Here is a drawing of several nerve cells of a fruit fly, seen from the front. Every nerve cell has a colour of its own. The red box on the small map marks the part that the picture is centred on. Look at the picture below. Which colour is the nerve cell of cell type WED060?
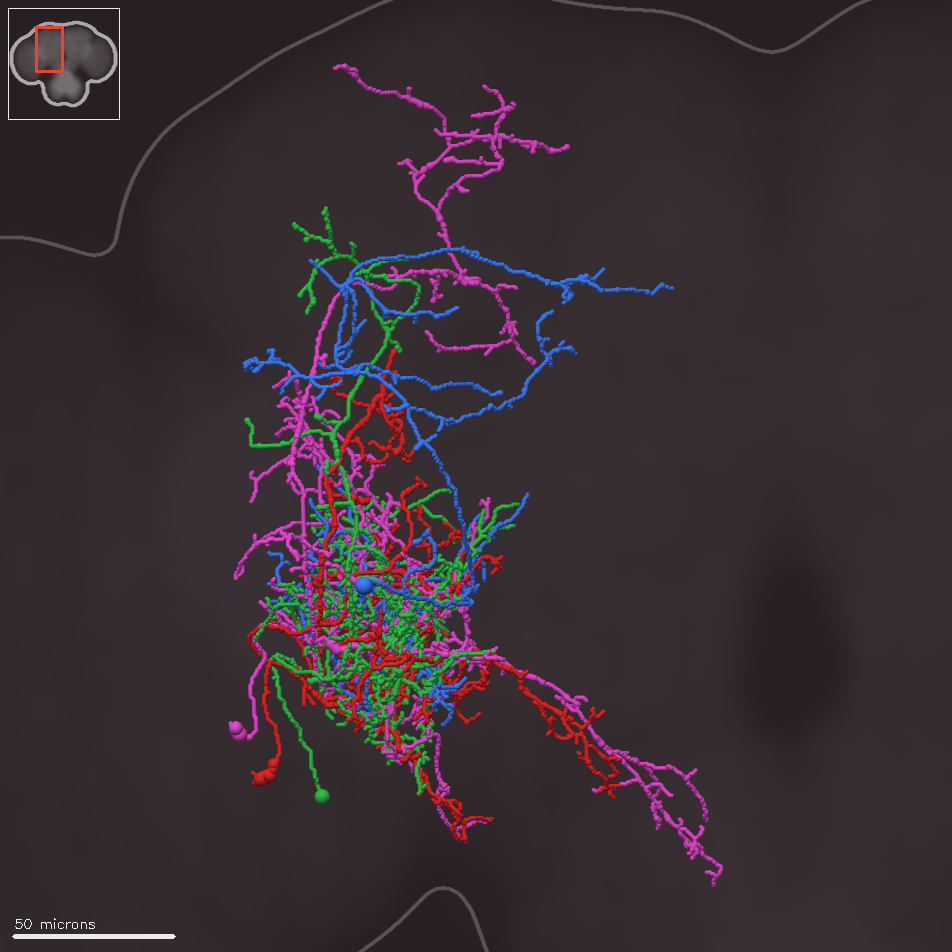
red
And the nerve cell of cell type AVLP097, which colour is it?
magenta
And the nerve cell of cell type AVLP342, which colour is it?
green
